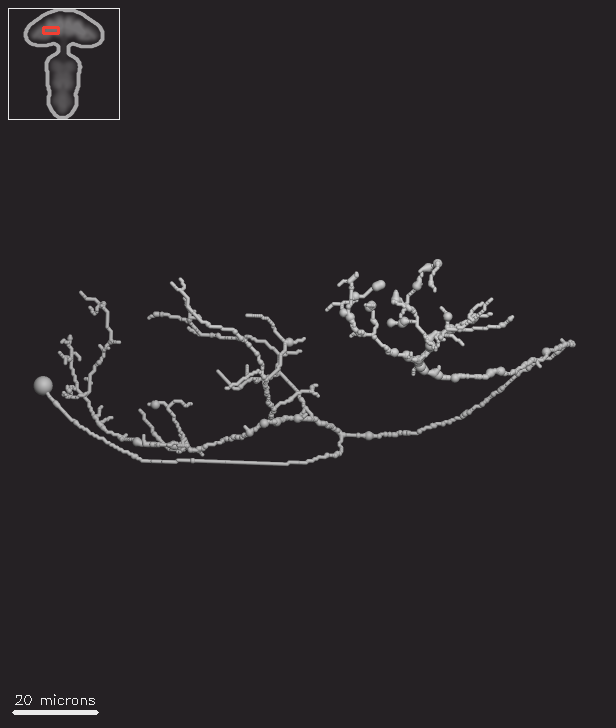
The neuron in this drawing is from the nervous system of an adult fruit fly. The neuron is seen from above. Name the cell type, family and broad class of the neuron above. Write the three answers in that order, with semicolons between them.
CB3293; hemilineage LHp2; central-brain intrinsic neuron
